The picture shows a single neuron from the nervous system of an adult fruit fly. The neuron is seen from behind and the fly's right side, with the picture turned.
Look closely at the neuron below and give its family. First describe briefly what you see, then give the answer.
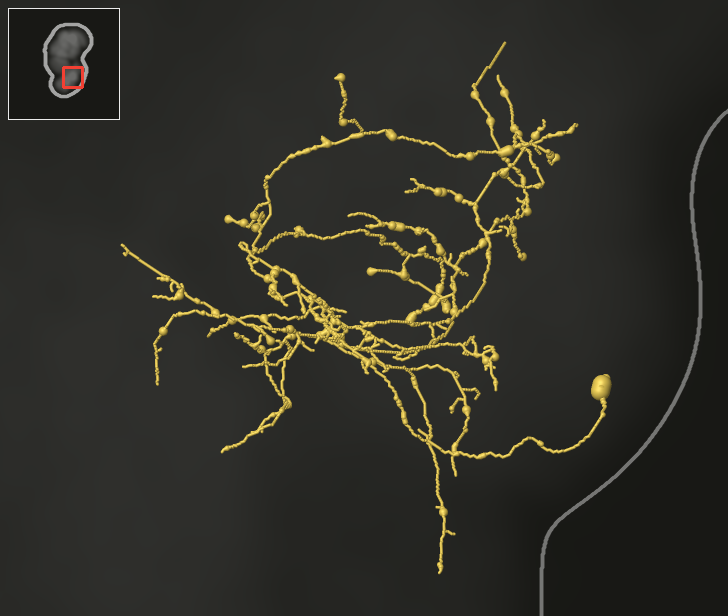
The picture shows dozens of branch ends. As drawn here it is about as wide as it is tall. Its broad class is nerve-cord intrinsic neuron. Its family is hemilineage 05B.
